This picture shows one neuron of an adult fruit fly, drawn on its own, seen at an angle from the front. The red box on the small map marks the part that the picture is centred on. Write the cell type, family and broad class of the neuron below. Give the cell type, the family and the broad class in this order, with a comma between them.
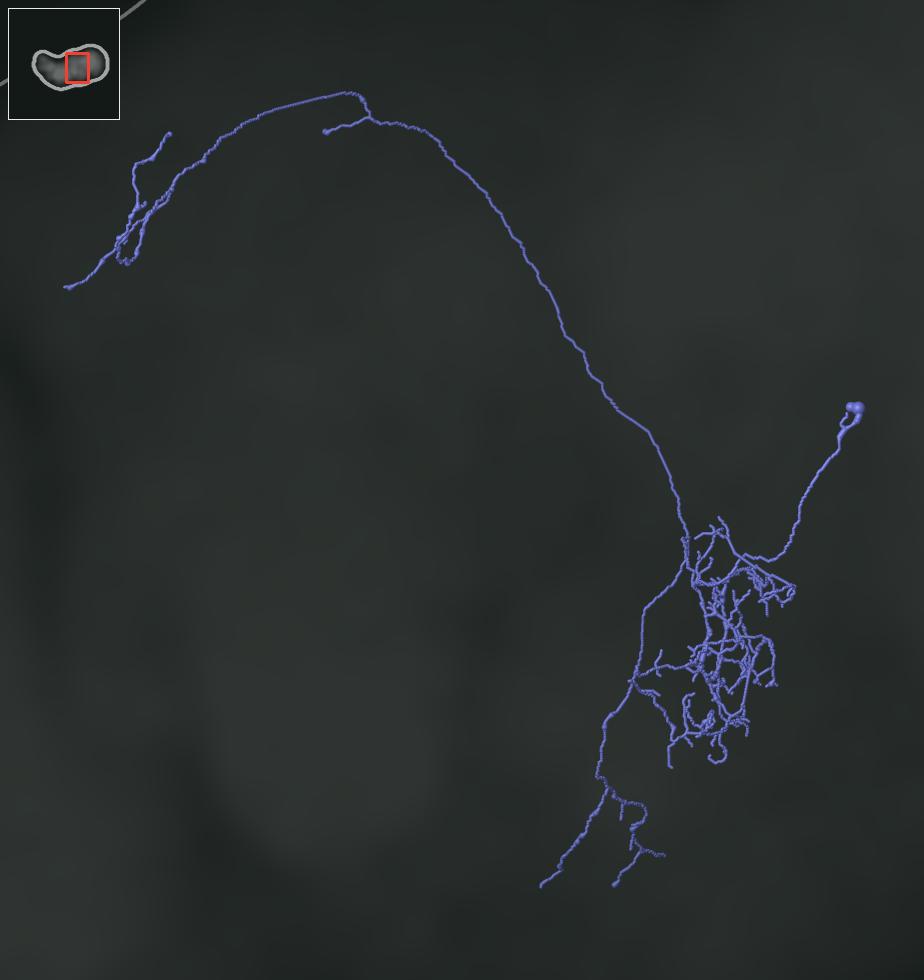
M_adPNm5, hemilineage ALad1, central-brain intrinsic neuron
